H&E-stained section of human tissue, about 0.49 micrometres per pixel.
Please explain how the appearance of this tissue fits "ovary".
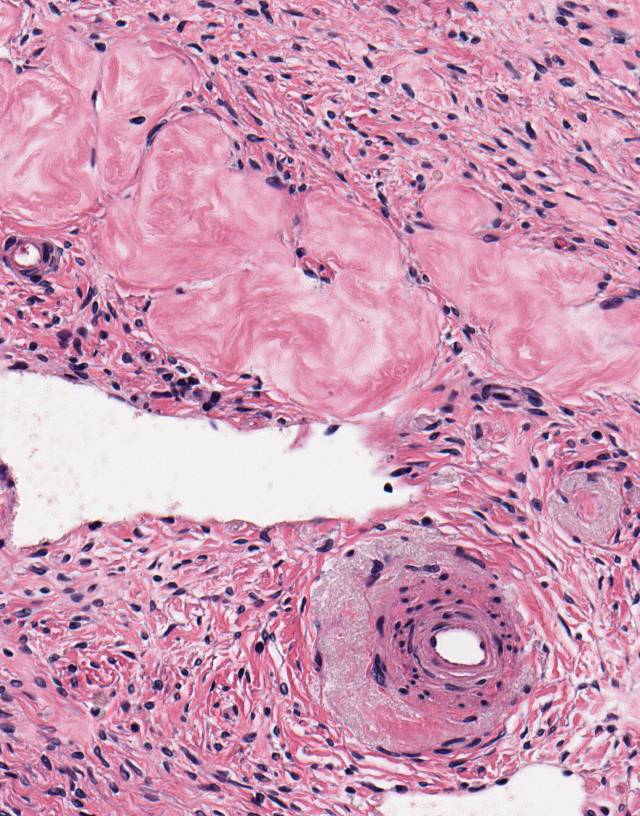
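This is ovary.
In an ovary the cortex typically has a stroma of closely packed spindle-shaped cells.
That goes with the stroma here, built of spindle cells with elongated, dark nuclei in wavy pink fibrillary collagen. The row across the upper half is of large, pale pink, lobulated nodules of homogeneous material, nearly acellular, with only scattered nuclei at their edges and in the clefts between them. Lower centre, a thick-walled small vessel has a narrow round lumen ringed by concentric layers of spindle cells.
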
